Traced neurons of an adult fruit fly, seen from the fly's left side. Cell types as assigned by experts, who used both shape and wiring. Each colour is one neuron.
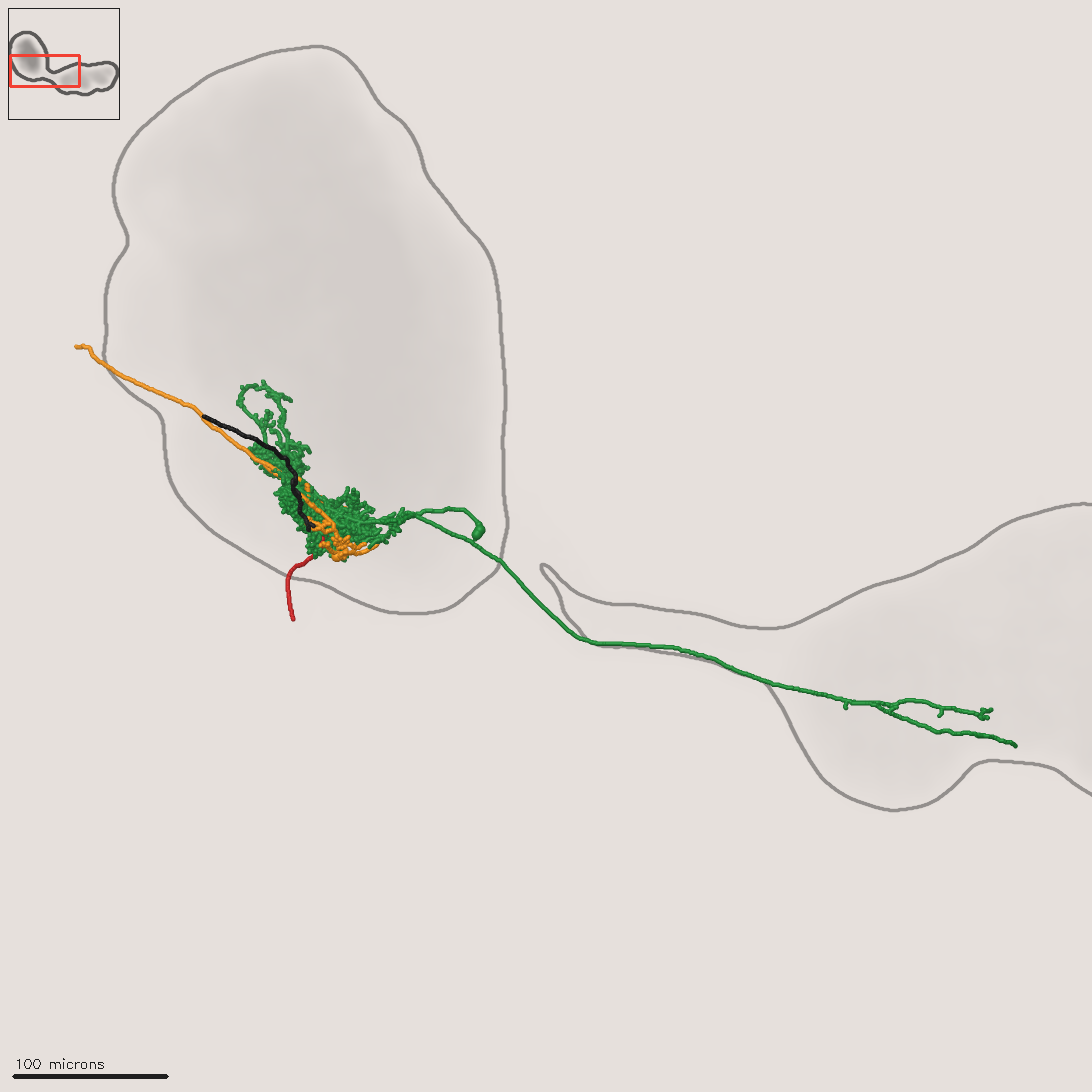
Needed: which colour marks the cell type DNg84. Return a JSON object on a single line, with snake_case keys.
{"colour": "green"}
